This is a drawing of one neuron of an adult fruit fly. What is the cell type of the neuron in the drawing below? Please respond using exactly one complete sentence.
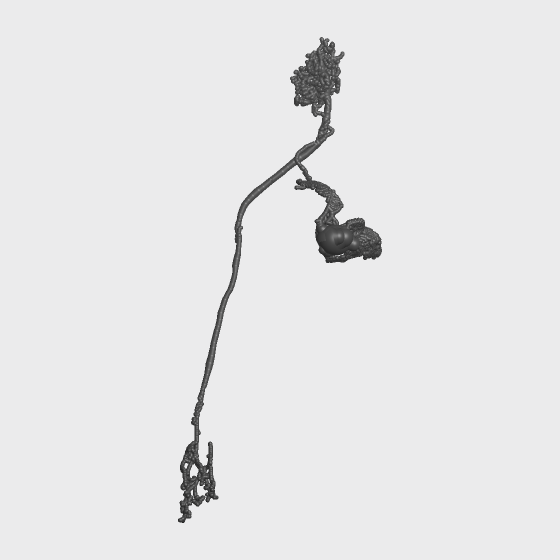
This neuron belongs to the cell type T1.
